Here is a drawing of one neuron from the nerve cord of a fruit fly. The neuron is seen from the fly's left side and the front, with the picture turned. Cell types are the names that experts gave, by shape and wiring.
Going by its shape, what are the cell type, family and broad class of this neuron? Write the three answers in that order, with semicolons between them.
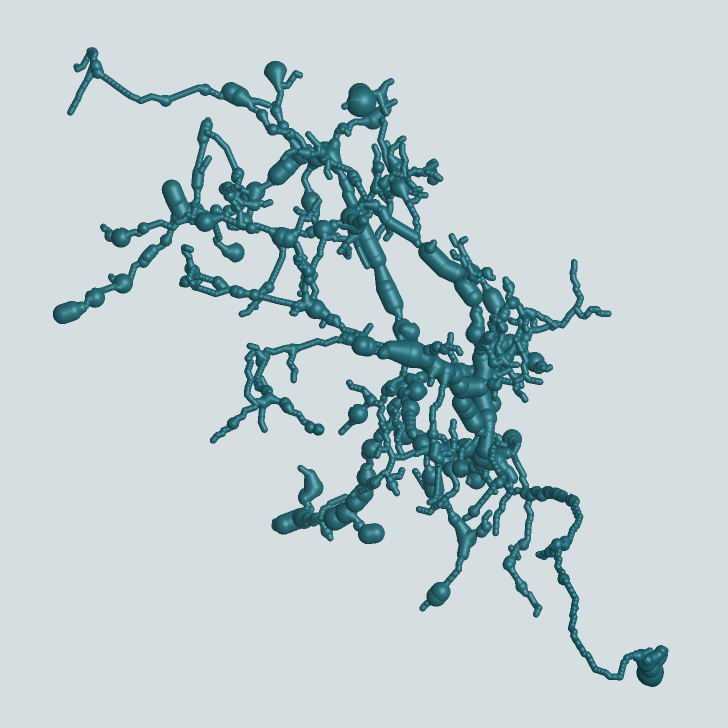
IN13B051; hemilineage 13B; nerve-cord intrinsic neuron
